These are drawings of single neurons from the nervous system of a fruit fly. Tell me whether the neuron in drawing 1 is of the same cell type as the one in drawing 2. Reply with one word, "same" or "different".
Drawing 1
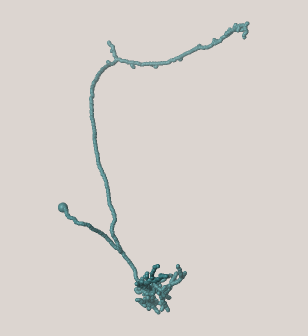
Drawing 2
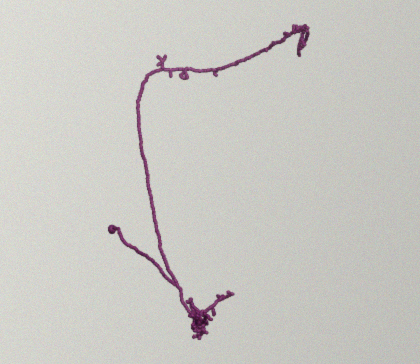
different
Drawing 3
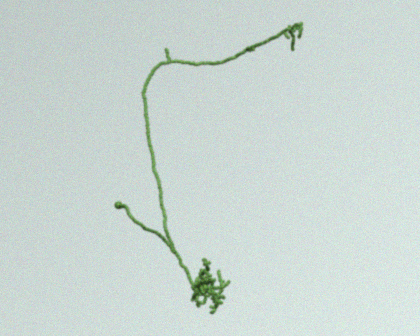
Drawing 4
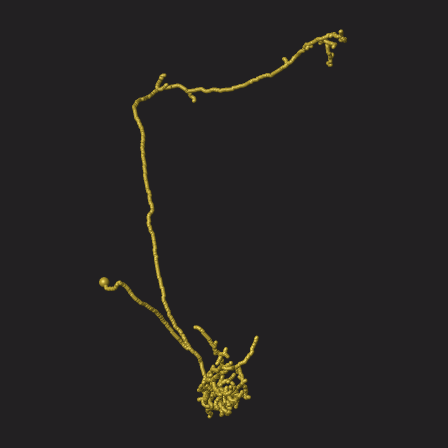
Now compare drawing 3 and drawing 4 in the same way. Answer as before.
same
